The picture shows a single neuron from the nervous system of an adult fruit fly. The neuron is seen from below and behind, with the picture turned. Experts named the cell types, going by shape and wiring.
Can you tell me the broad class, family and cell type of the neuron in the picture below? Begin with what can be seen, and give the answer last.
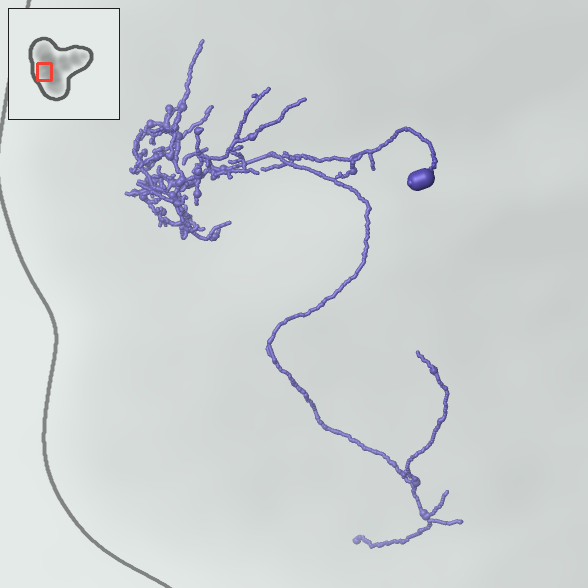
The picture shows dozens of branch ends. In this view it is taller than it is wide. Its broad class is central-brain intrinsic neuron. The family is hemilineage LB23. It is of cell type GNG429.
